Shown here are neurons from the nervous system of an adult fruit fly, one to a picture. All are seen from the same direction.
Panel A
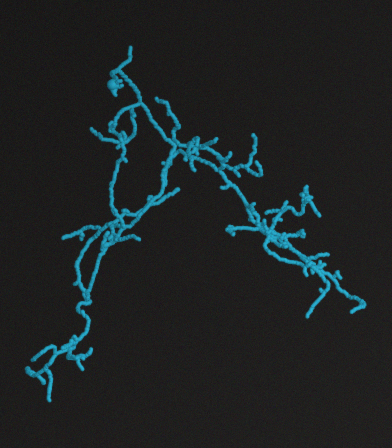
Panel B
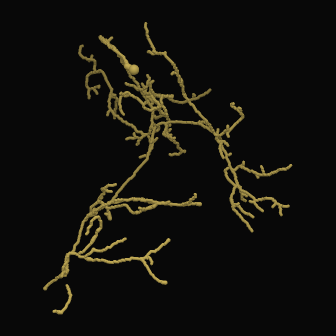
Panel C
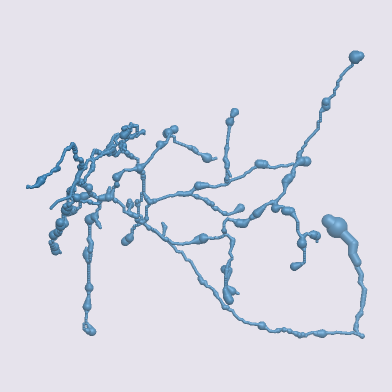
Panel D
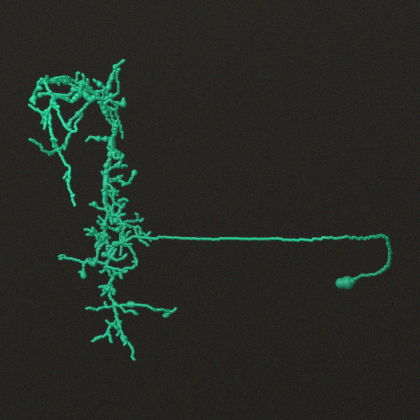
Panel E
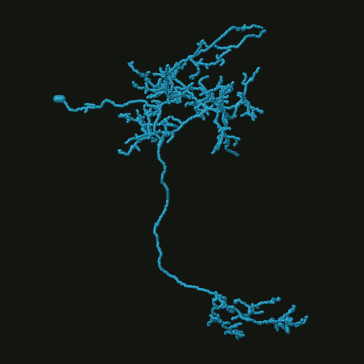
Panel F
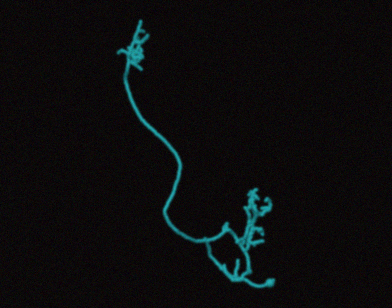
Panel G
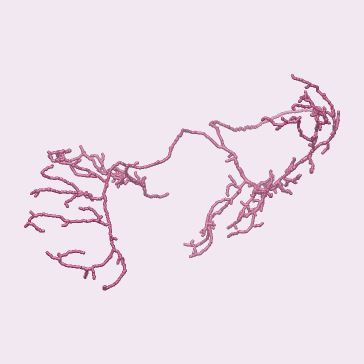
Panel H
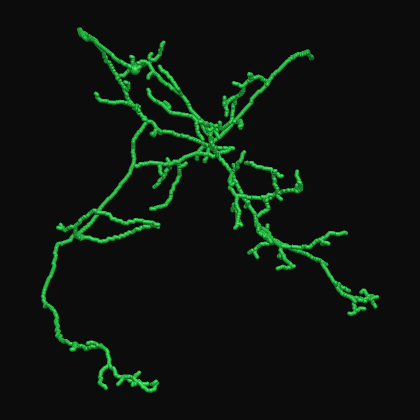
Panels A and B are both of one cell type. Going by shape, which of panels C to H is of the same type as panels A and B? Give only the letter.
H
